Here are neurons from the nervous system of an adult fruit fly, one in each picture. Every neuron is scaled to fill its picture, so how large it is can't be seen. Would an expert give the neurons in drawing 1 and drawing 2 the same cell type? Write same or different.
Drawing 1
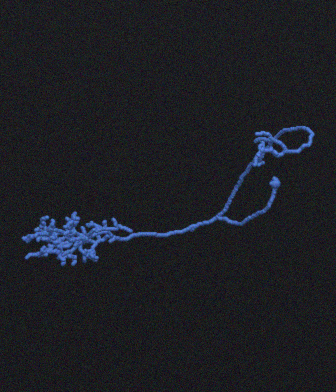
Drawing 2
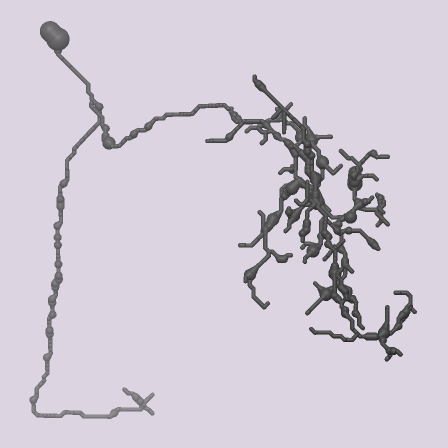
different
